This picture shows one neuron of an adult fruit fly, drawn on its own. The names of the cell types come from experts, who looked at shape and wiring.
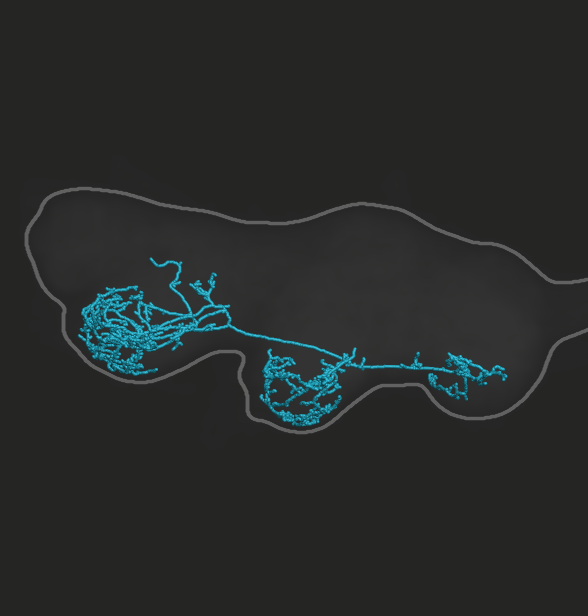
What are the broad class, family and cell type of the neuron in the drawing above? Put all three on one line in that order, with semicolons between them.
nerve-cord intrinsic neuron; hemilineage 05B; IN05B017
